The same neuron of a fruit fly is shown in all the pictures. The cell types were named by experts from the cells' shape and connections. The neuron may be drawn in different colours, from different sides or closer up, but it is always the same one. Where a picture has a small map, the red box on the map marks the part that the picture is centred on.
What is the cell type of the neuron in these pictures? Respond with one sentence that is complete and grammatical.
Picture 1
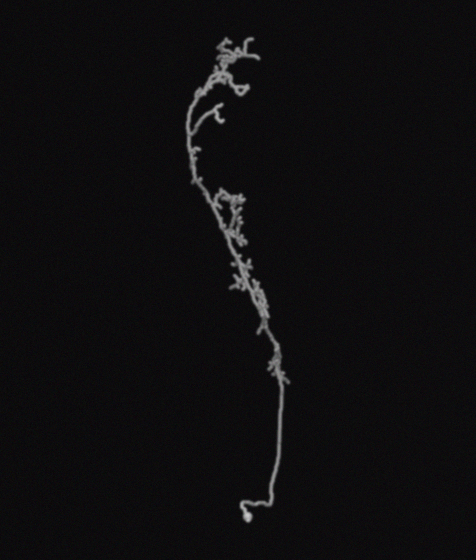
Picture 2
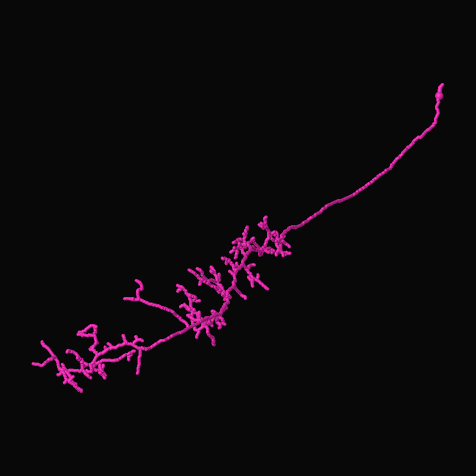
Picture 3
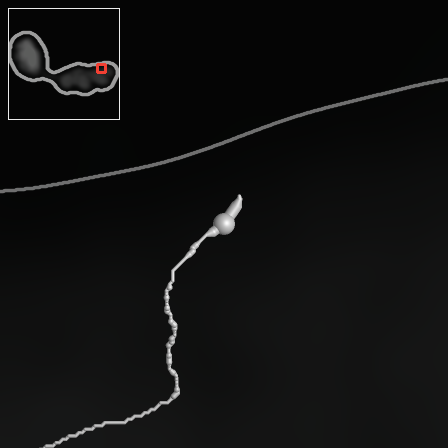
The cell type given to this neuron is IN03B083.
